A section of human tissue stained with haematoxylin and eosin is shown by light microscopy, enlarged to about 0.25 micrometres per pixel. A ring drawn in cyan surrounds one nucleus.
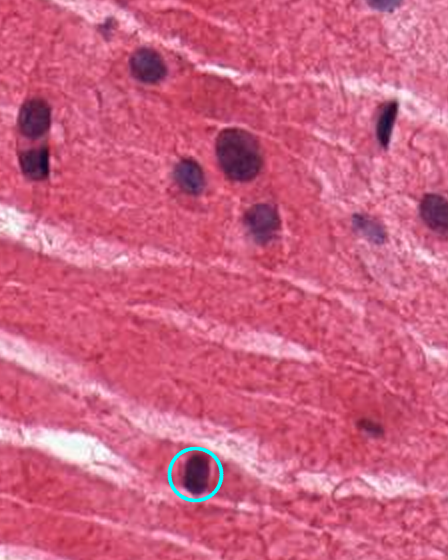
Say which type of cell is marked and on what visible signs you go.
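The marked nucleus belongs to a cardiomyocyte. The nucleus is oval with a smooth, sharp outline and is stained an even, dark purple throughout. The nucleus lies inside a band of pink, finely streaked cytoplasm rather than at its edge. The pink cytoplasm continues on both sides of the nucleus along the band, with no separate outline of the cell visible around it. A pale, whitish cleft runs obliquely just above the nucleus, separating its band of fibre from the fibres above.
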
